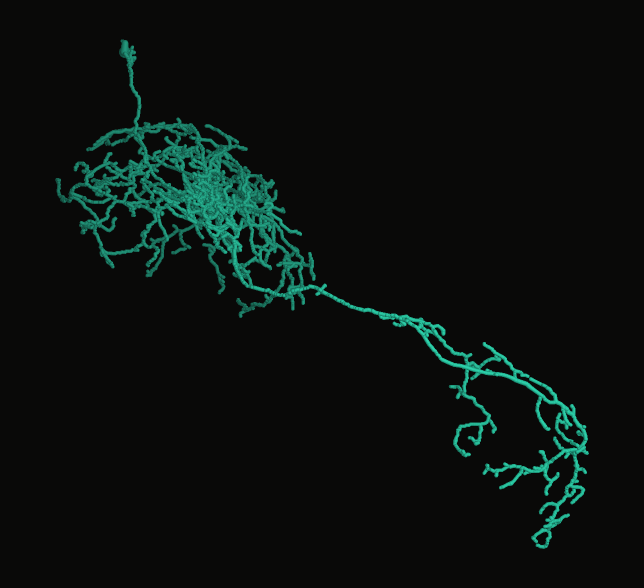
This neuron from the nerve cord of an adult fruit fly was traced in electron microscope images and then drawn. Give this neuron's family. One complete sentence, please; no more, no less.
The neuron is a member of the hemilineage 12A family.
